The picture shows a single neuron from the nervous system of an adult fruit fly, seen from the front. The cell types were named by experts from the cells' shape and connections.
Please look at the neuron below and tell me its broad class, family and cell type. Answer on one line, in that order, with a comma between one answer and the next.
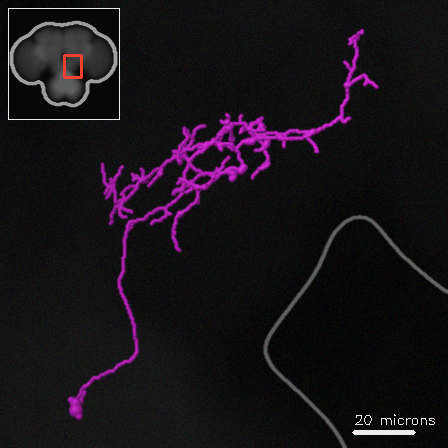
central-brain intrinsic neuron, hemilineage LB3, CB2944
